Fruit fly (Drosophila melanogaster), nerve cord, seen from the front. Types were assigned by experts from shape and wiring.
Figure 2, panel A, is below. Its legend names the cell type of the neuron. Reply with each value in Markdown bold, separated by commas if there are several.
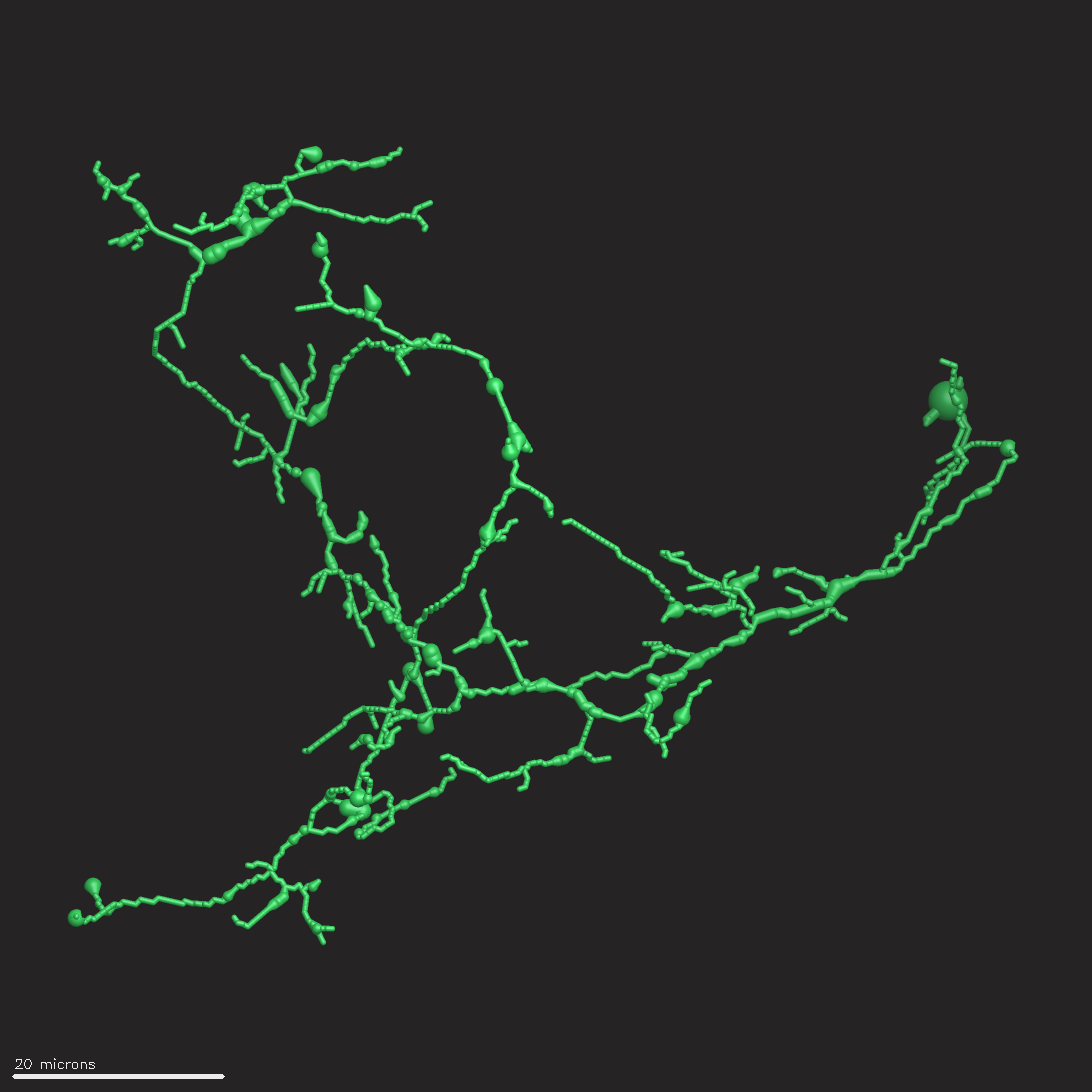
**IN20A.22A092**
